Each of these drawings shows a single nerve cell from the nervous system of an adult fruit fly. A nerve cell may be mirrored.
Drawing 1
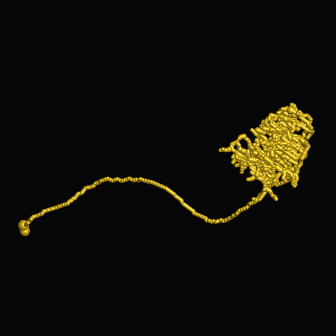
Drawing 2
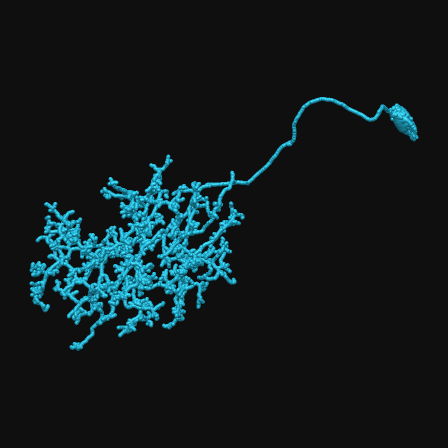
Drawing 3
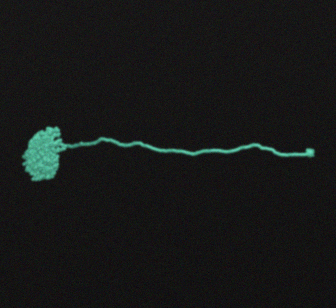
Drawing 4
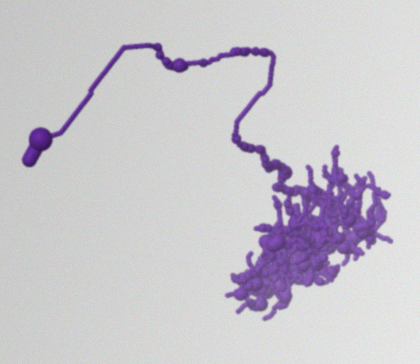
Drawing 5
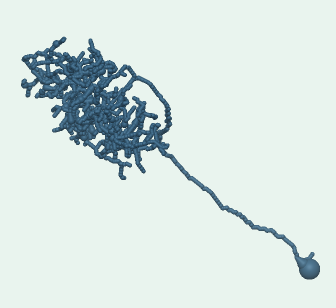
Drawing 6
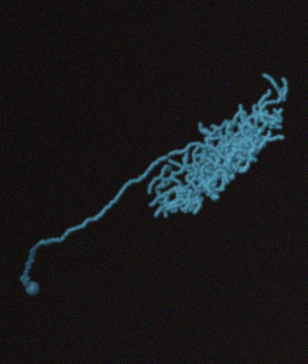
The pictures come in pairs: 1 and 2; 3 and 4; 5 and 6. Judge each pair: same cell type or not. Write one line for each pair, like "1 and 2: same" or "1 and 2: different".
1 and 2: different
3 and 4: same
5 and 6: same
